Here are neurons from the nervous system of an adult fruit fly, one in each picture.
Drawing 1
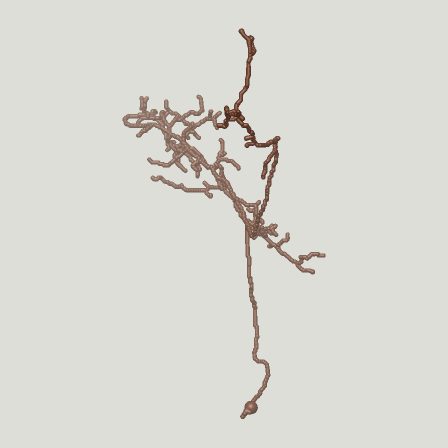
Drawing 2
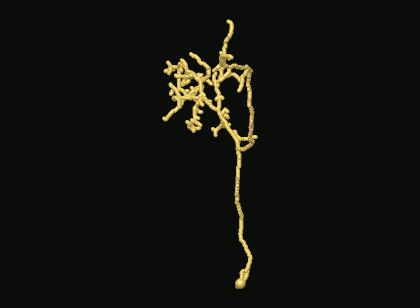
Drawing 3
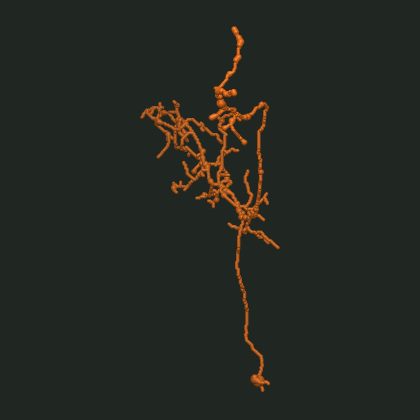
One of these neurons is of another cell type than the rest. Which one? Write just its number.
2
